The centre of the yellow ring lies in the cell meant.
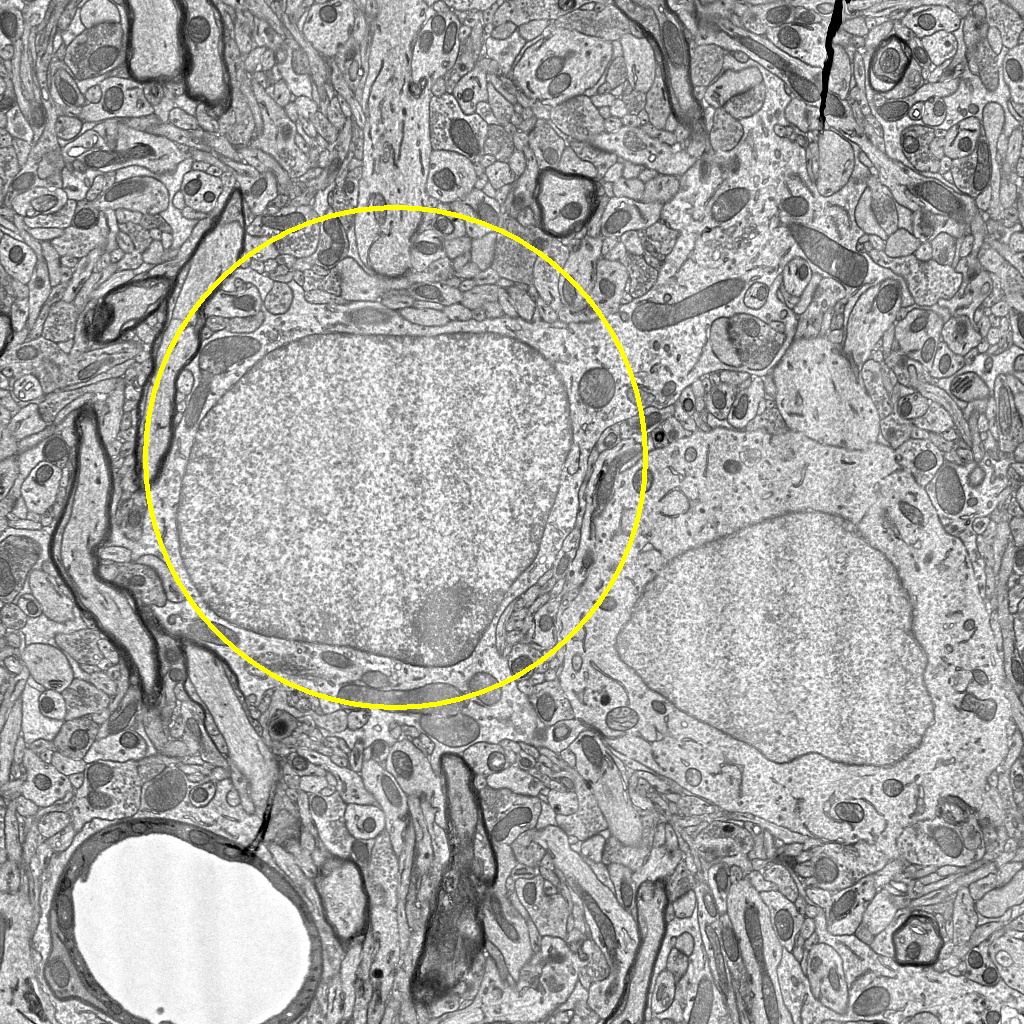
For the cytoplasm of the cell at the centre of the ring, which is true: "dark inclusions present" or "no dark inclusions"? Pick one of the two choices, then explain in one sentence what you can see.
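No dark inclusions. No dark dense bodies are seen in the cytoplasm around the nucleus.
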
